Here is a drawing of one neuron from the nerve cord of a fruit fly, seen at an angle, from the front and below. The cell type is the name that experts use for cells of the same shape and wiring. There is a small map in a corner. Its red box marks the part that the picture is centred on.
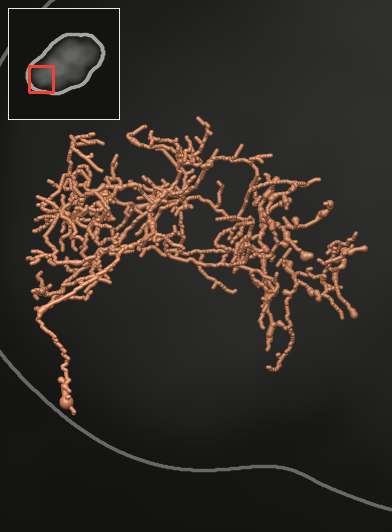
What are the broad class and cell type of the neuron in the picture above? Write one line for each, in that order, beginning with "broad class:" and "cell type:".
broad class: nerve-cord intrinsic neuron
cell type: INXXX418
